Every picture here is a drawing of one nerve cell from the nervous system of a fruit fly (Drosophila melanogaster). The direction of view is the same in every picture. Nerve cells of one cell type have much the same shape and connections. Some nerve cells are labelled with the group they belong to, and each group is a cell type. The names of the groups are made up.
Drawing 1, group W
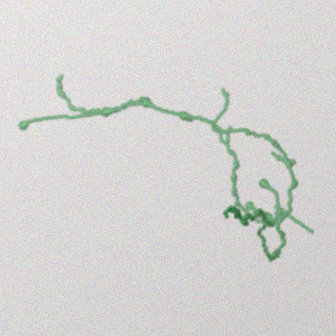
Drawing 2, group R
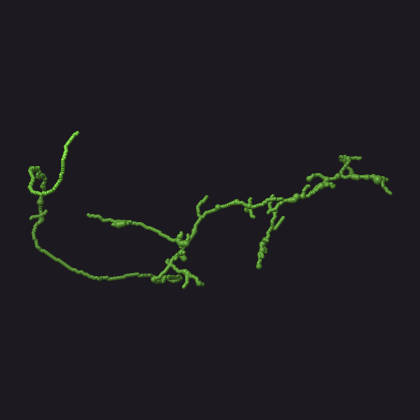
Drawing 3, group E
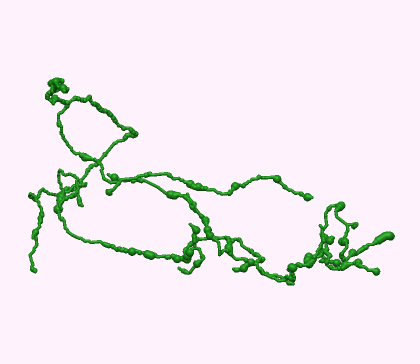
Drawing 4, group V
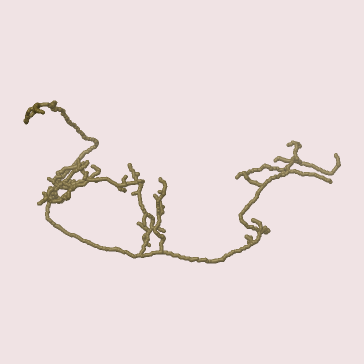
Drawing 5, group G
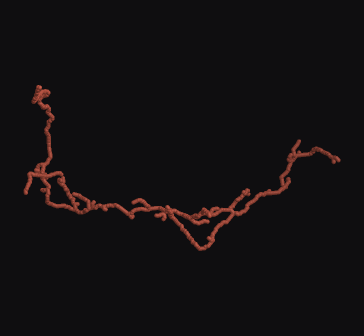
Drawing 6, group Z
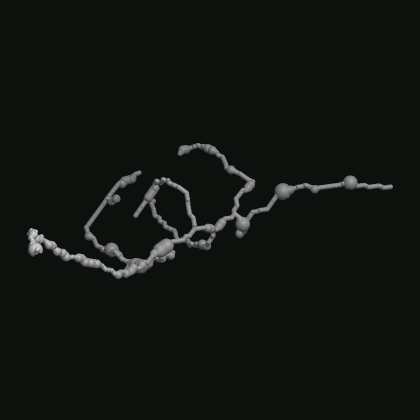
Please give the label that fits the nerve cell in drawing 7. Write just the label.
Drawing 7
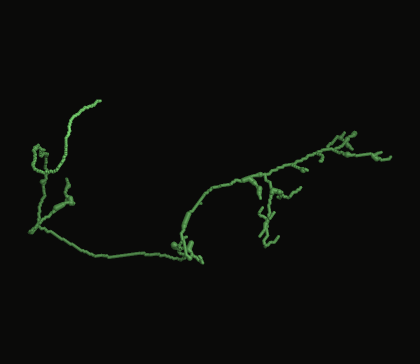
group R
